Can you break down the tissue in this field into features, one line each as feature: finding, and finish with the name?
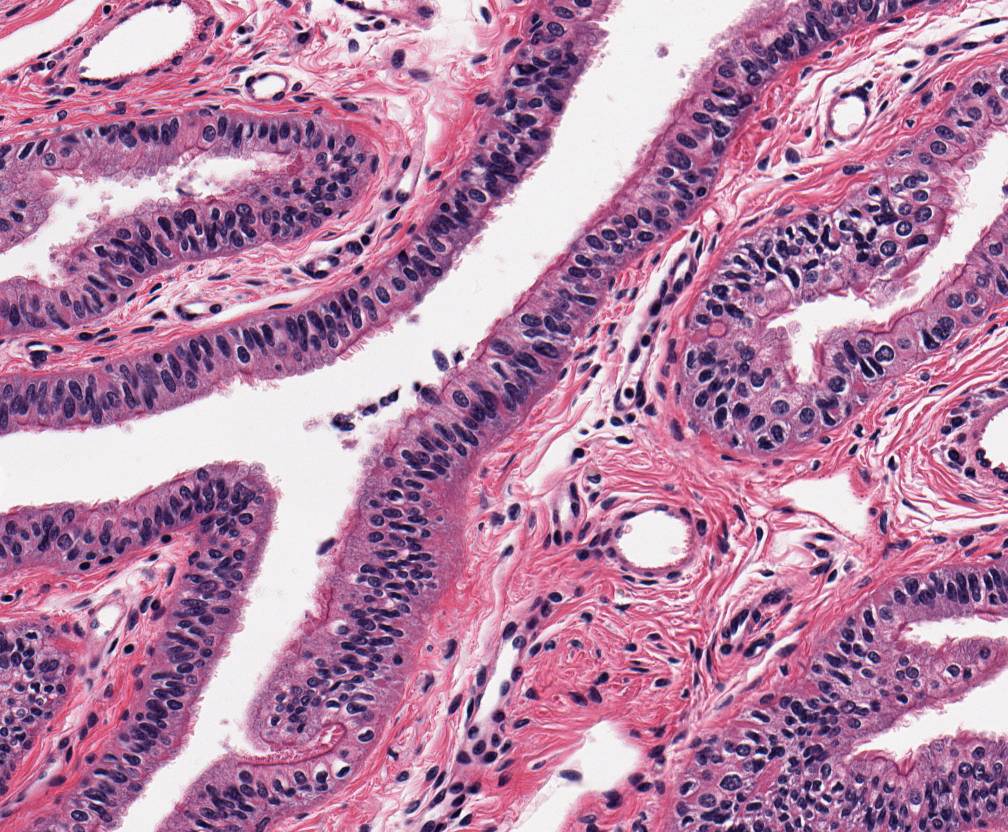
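Arrangement: elongated fronds with stromal cores
Lumens: white spaces running lower left to upper right
Lining: a layer of tall columnar epithelial cells
Nuclei: mostly elongated, dark, crowded, stacked at different heights
Cytoplasm above nuclei: pale pink
Name: fallopian tube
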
